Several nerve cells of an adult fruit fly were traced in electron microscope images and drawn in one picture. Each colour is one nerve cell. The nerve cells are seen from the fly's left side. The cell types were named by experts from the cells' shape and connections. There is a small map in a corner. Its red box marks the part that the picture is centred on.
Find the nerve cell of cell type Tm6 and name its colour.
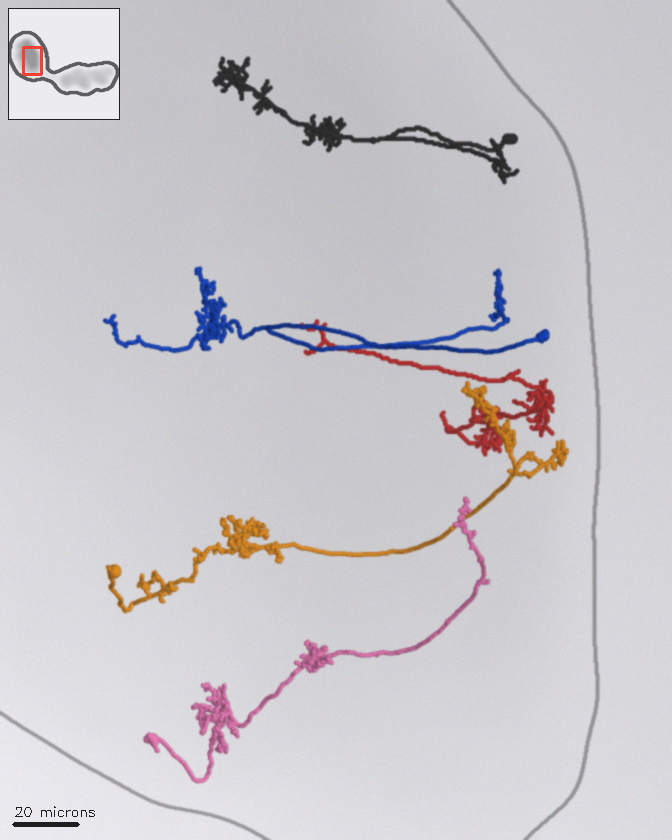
pink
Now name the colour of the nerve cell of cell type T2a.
blue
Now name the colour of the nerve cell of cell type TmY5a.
orange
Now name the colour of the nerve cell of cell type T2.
black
